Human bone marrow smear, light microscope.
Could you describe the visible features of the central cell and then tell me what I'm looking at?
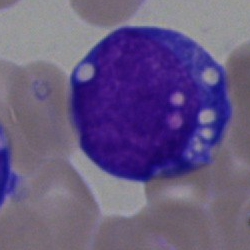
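Outline angular, with several short flat sides. Chromatin finely stippled purple, no coarse dark clumps. Several small clear round vacuoles clustered along the right side. One clear round vacuole alone near the upper left edge. Cell type: blast.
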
